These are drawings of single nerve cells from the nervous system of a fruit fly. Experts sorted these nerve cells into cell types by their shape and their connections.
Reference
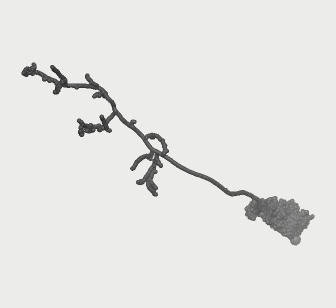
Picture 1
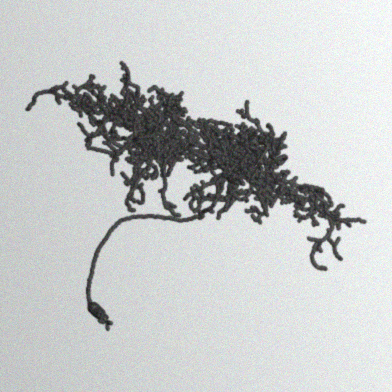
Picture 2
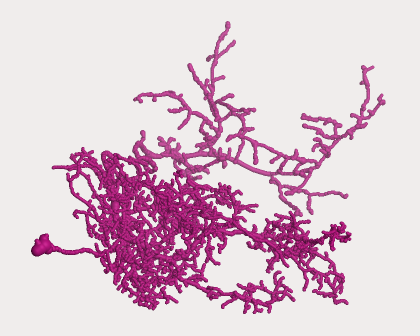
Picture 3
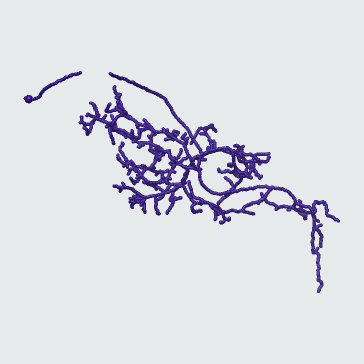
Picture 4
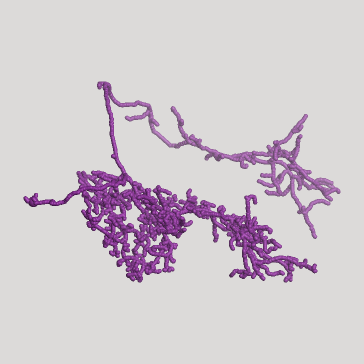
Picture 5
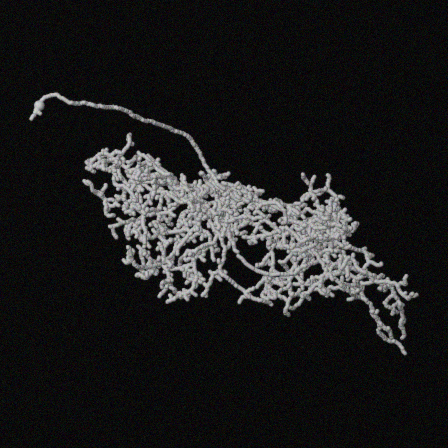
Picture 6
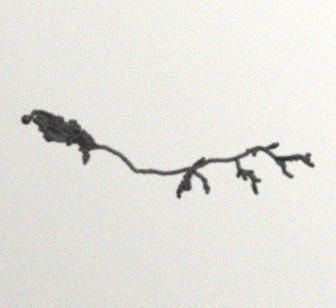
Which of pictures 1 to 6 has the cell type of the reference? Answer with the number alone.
6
